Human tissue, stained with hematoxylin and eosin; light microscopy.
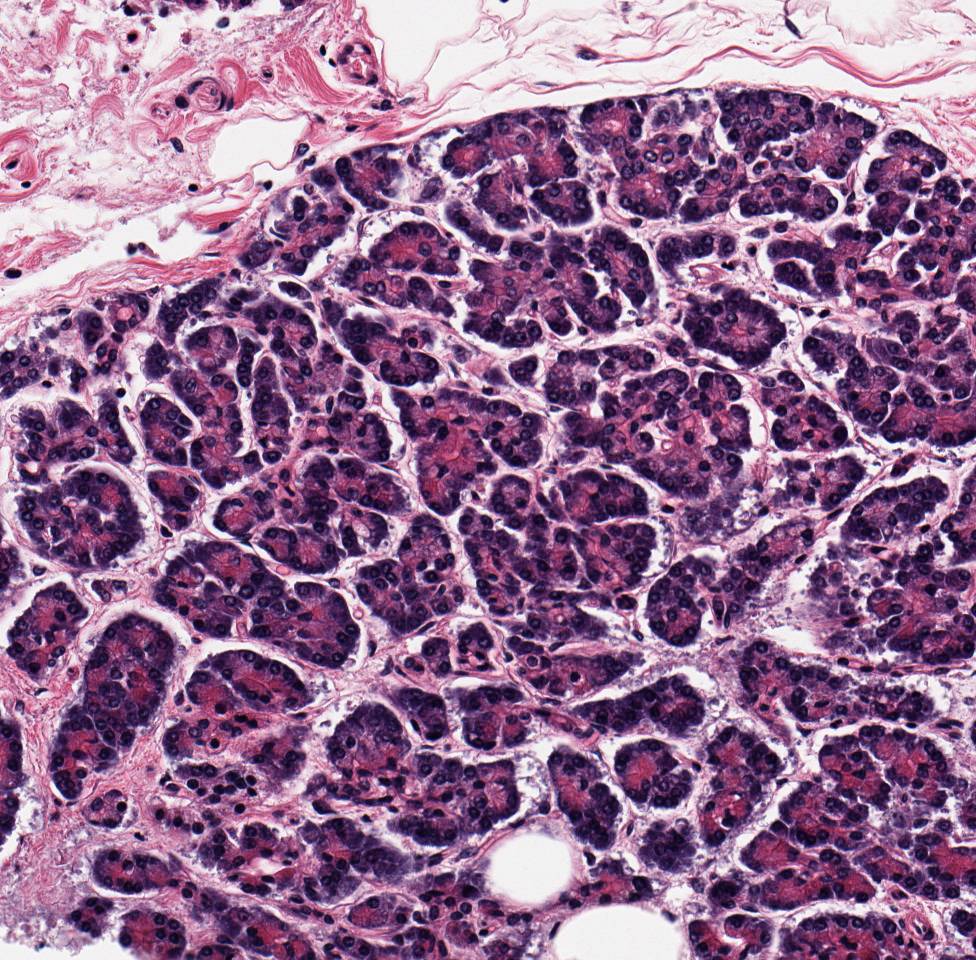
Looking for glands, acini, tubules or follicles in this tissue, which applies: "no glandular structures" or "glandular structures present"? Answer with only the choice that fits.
Glandular structures present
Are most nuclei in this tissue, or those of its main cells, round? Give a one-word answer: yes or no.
Yes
